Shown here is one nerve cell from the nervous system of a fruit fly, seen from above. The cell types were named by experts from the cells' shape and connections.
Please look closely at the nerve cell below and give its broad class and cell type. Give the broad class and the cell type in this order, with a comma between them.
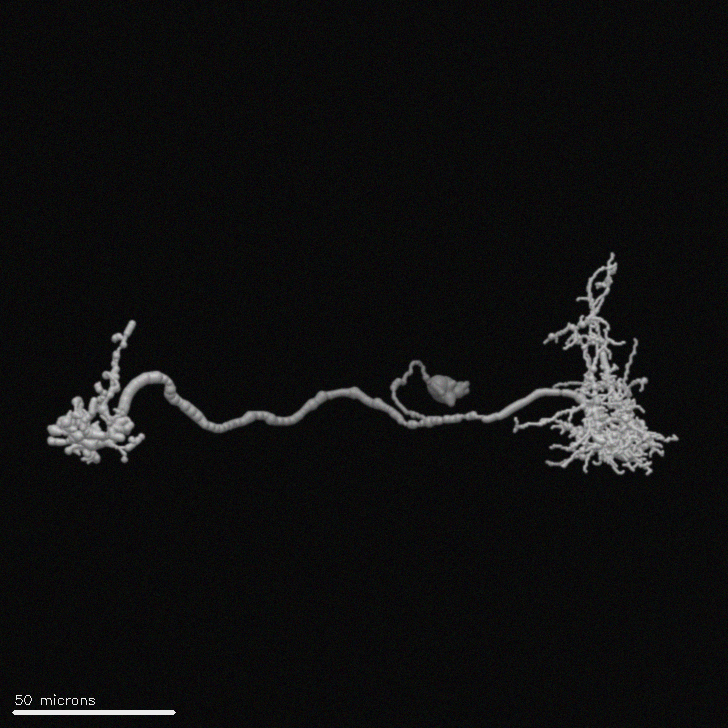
central-brain intrinsic neuron, PS321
